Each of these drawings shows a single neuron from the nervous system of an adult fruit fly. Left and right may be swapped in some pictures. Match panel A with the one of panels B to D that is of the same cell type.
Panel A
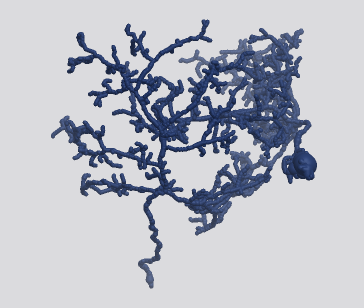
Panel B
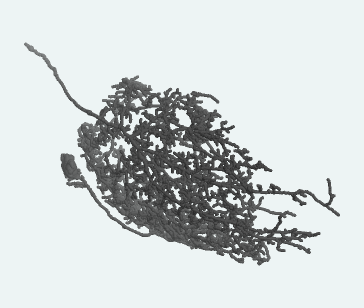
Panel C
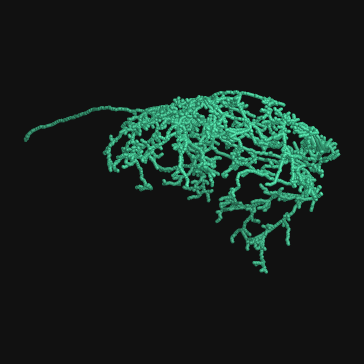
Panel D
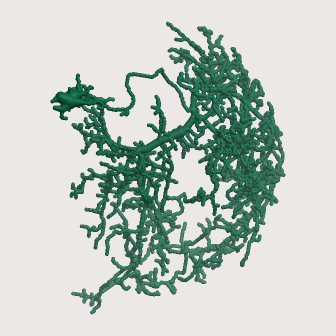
Panel B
